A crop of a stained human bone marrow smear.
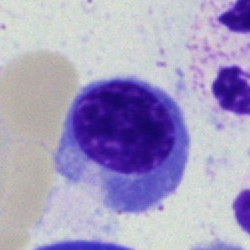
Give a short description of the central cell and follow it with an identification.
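Outline roughly round. Nucleus off-centre toward the top; most cytoplasm below it. Chromatin deep purple, coarsely clumped, small paler patches between clumps. No granules seen in cytoplasm. Erythroblast.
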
